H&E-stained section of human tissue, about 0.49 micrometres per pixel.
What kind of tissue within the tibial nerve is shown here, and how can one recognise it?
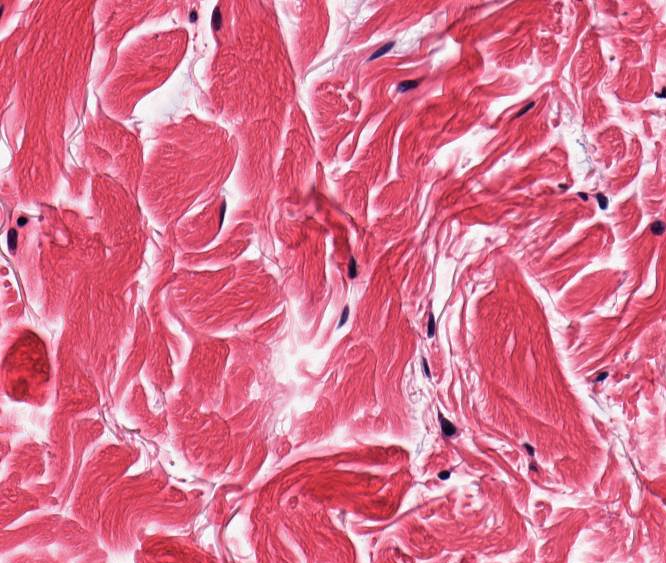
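This is epineurium. First, the fibres: bright pink bundles fill the whole field, running in many different directions and interweaving. Second, the planes of section: the bundles are cut in mixed planes, some as rounded or oval profiles and others as long wavy strands. Third, the nuclei: they are sparse relative to the pink fibre, and most are small, dark and elongated or spindle-shaped.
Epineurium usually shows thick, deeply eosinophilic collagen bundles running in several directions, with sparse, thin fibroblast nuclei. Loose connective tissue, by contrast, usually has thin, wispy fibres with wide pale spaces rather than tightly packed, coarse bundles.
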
